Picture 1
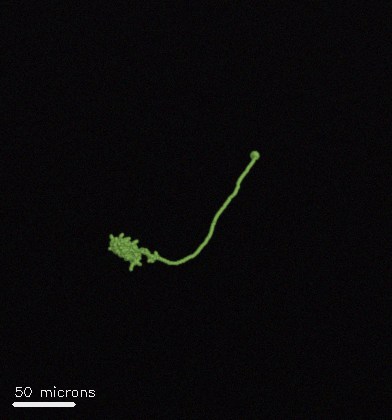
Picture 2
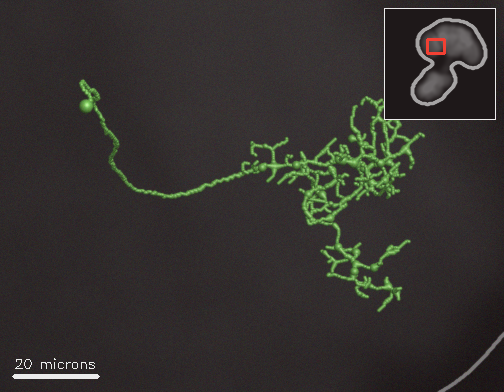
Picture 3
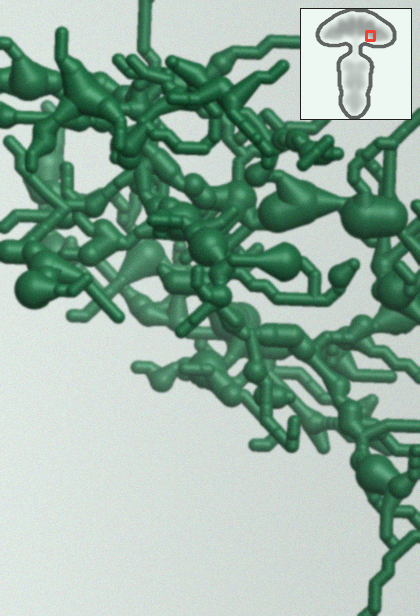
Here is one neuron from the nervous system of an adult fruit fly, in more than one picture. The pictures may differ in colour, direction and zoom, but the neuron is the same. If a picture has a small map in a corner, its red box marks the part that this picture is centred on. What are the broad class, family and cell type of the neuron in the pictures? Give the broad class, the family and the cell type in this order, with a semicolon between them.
optic-lobe intrinsic neuron; Tm; Tm24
